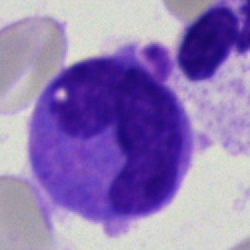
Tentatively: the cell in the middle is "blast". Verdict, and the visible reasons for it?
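Two features decide: the nucleus is a thick, horseshoe-like curved band opening toward the lower left, and no nucleolus is visible.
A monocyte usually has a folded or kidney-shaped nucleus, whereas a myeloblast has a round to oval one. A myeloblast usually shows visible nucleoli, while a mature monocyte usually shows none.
The cell is therefore a monocyte, not a blast. A moderate amount of lilac-purple cytoplasm fills the hollow of the nucleus. A small round white spot lies over the nucleus near its upper left, and a small bleb bulges from the top edge.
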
